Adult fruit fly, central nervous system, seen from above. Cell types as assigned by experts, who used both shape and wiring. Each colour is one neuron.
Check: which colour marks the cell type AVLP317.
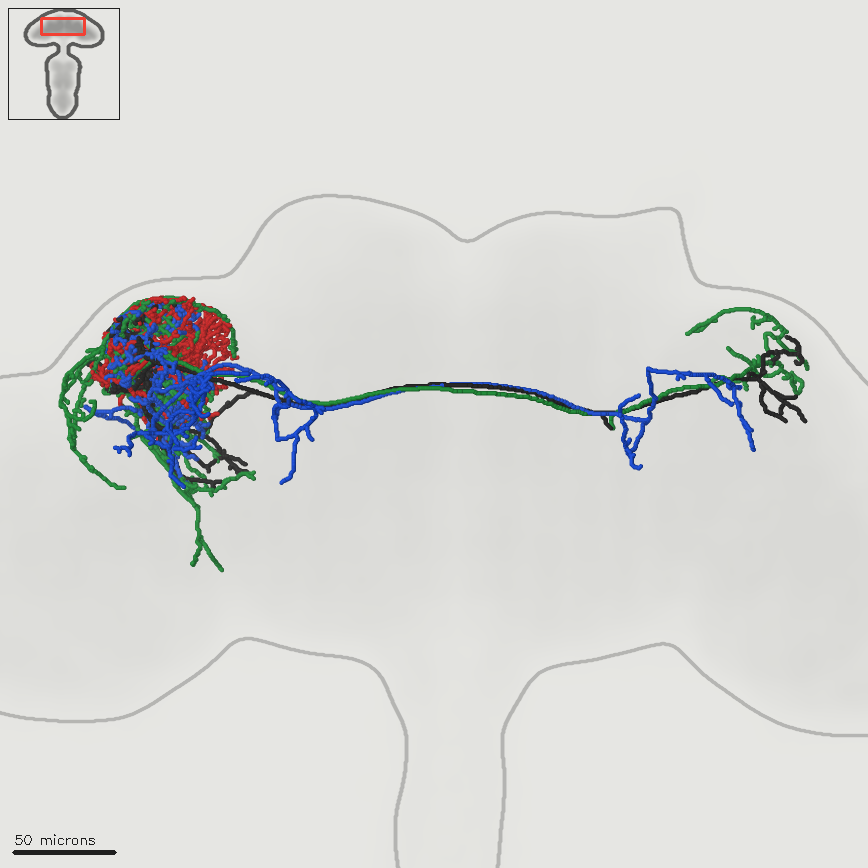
blue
